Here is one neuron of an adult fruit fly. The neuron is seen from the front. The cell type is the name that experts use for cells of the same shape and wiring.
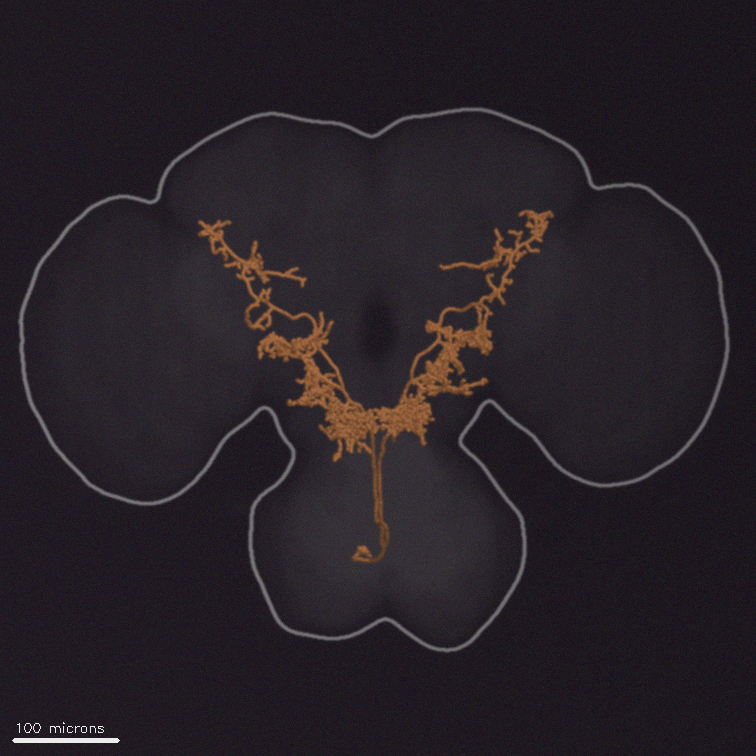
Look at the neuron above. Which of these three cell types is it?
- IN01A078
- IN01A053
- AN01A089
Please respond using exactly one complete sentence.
As for cell type, this neuron is AN01A089.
